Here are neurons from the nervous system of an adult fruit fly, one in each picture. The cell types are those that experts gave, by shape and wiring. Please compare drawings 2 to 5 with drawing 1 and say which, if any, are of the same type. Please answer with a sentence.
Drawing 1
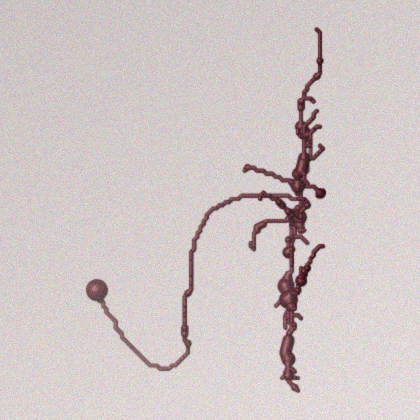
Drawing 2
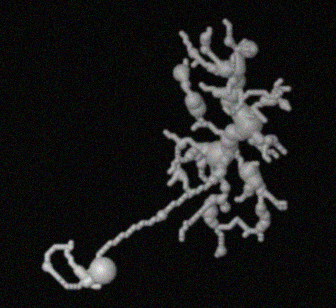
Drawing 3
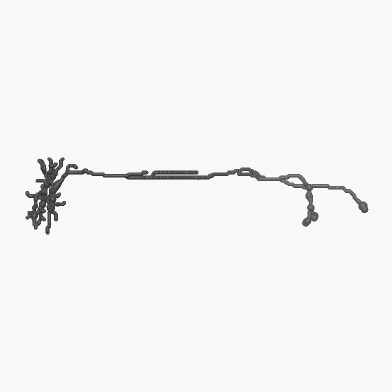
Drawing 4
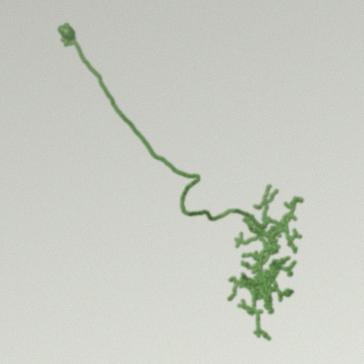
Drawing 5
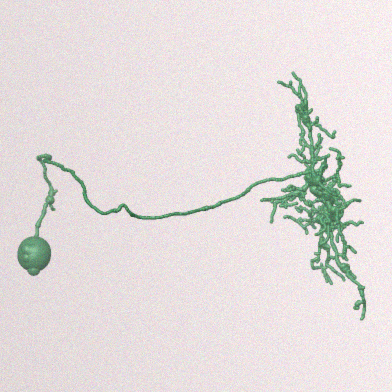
Drawing 2, drawing 4 and drawing 5 are of the same cell type.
